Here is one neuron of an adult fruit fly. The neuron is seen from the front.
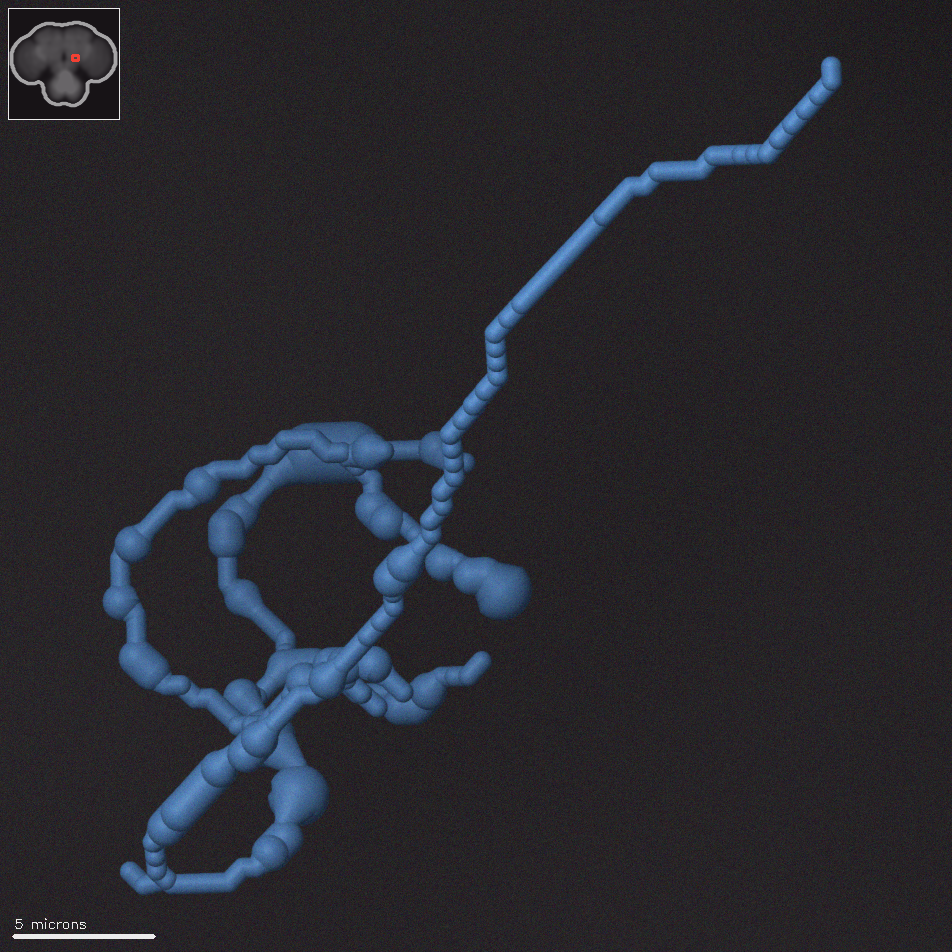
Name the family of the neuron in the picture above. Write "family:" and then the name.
family: class olfactory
